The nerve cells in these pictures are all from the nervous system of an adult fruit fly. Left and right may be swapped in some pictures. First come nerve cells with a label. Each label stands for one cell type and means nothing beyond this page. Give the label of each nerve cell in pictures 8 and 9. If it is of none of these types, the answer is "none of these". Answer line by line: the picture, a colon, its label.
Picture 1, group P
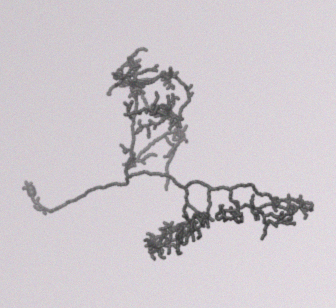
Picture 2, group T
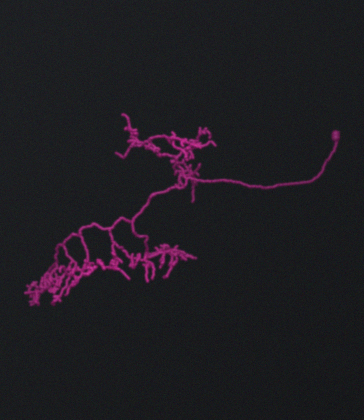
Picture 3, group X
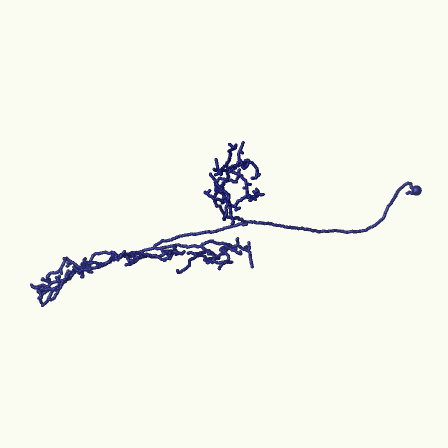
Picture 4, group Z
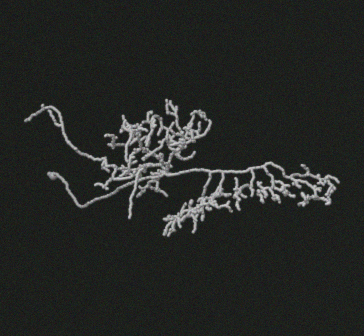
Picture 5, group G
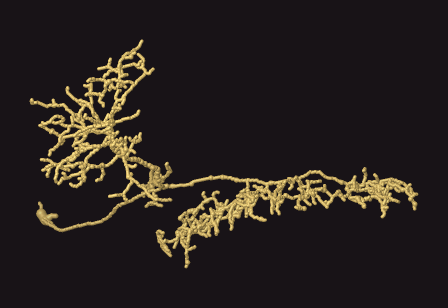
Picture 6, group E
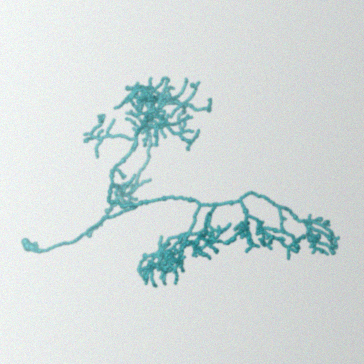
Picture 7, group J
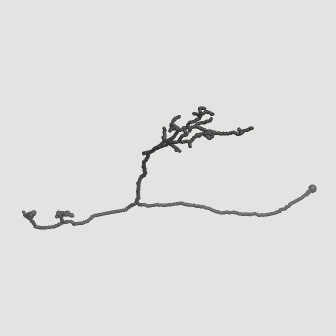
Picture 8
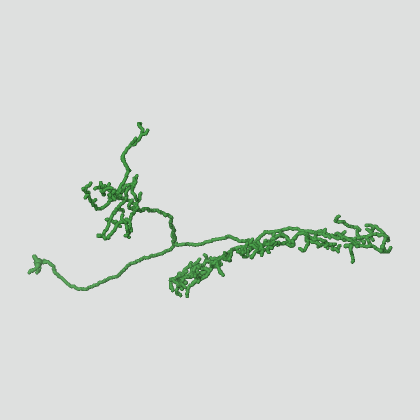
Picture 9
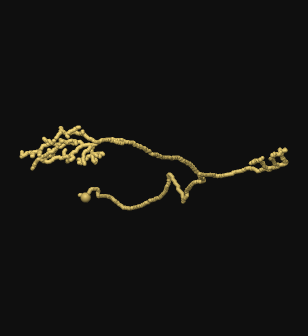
8: group X
9: group J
